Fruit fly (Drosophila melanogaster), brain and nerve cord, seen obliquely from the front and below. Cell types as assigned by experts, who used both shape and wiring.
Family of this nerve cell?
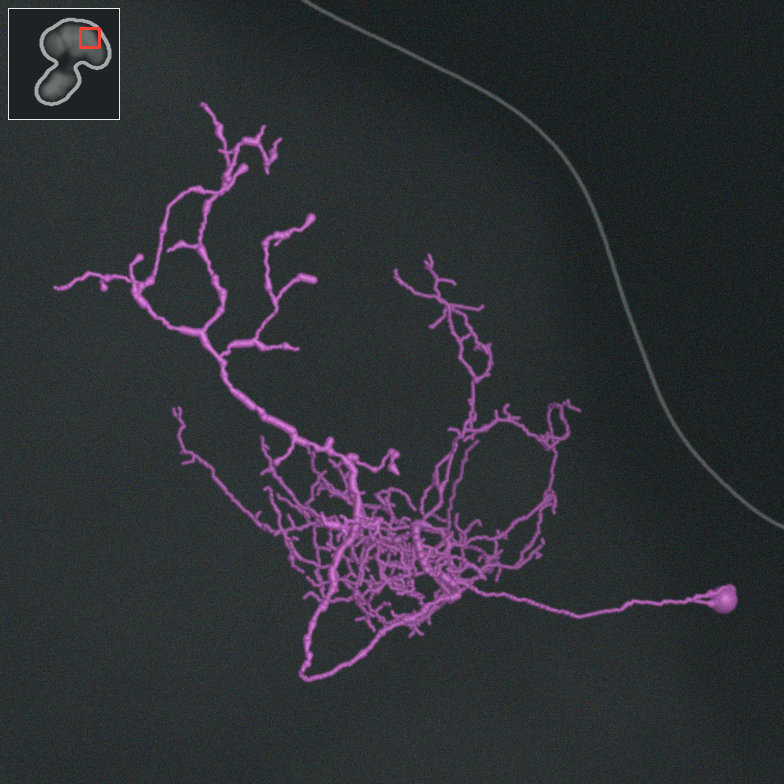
hemilineage VLPl2_posterior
